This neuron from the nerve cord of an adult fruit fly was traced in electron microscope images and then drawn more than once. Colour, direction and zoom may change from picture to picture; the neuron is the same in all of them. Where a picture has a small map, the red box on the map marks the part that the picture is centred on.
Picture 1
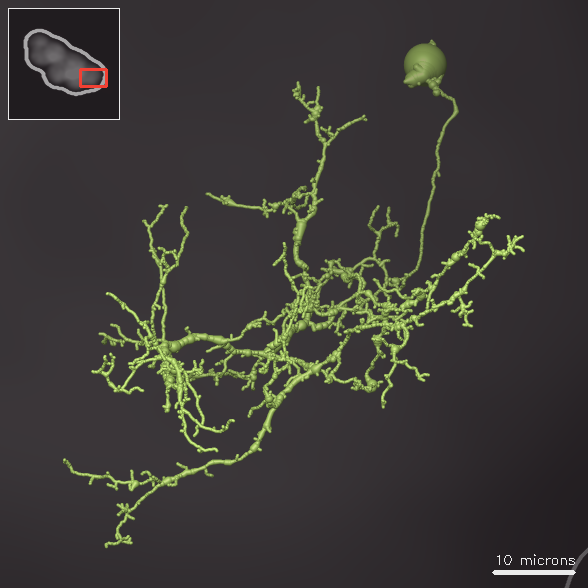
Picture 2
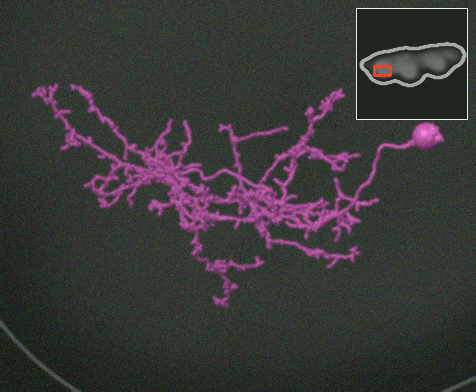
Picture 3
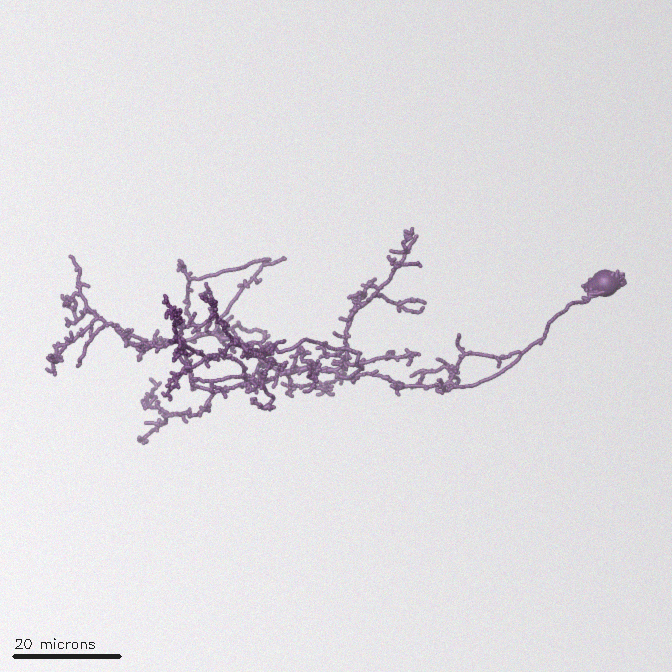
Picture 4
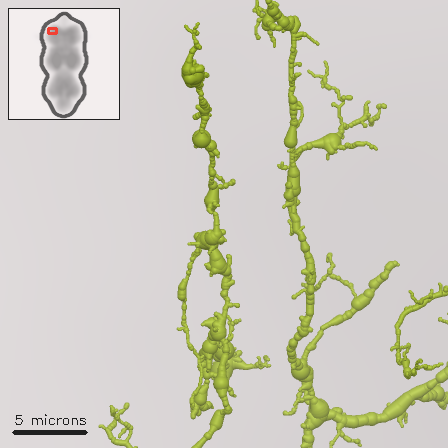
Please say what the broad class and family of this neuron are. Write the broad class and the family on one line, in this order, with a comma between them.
nerve-cord intrinsic neuron, hemilineage 20A.22A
